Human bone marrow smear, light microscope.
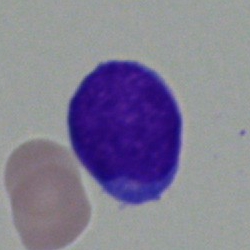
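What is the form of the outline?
Smooth and oval, slightly taller than wide.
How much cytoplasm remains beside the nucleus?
Very little; the nucleus fills almost the whole cell.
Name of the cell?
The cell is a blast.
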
